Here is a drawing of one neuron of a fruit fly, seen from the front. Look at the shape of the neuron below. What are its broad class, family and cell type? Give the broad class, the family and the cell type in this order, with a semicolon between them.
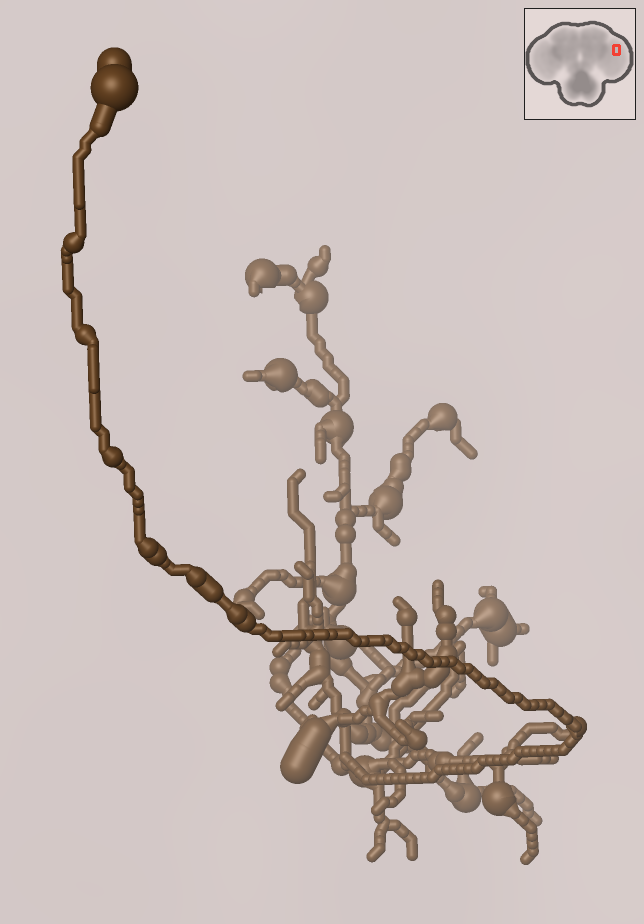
optic-lobe intrinsic neuron; Mi; Mi17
